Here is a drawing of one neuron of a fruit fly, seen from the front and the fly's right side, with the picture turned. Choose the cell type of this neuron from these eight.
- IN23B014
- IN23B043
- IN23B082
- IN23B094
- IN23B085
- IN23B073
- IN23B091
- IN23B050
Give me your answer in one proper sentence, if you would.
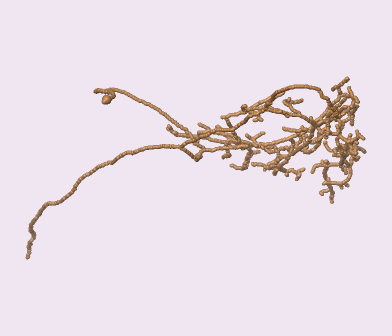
The neuron is a member of cell type IN23B082.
